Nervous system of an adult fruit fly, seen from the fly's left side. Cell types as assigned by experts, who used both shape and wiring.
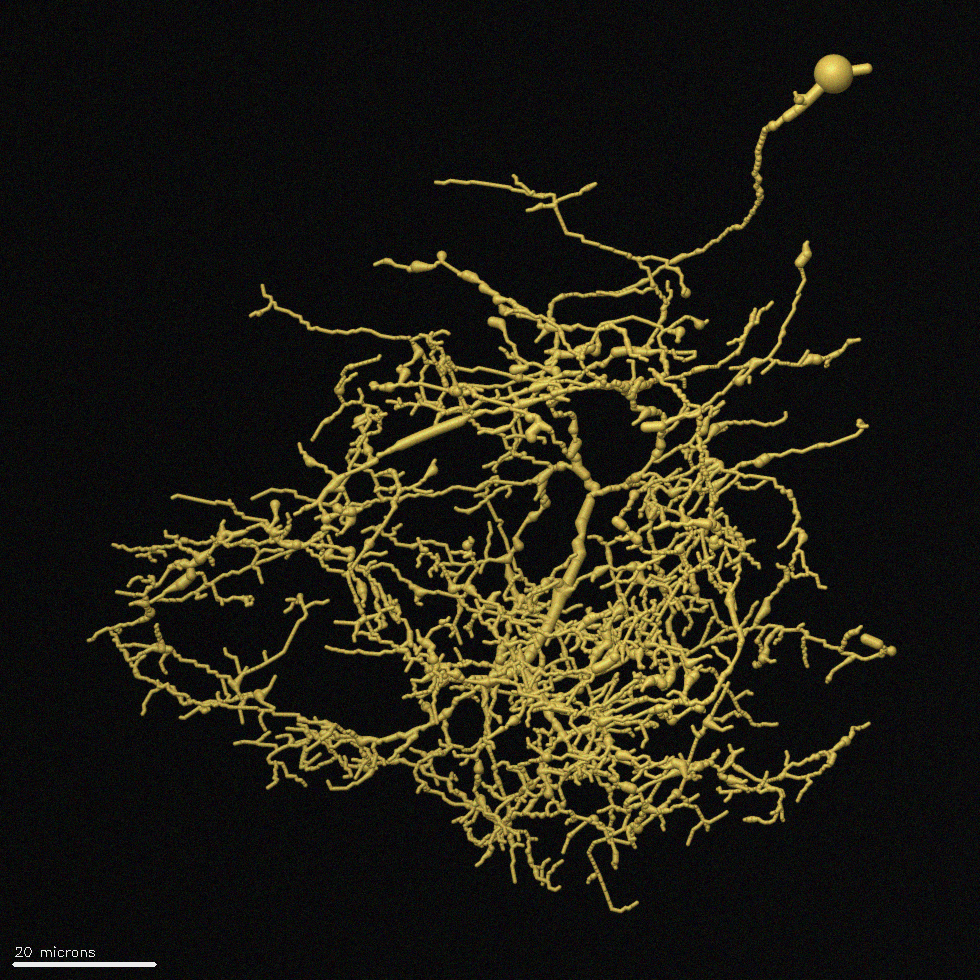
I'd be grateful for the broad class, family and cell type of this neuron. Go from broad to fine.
nerve-cord intrinsic neuron; hemilineage 03A; IN03A014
